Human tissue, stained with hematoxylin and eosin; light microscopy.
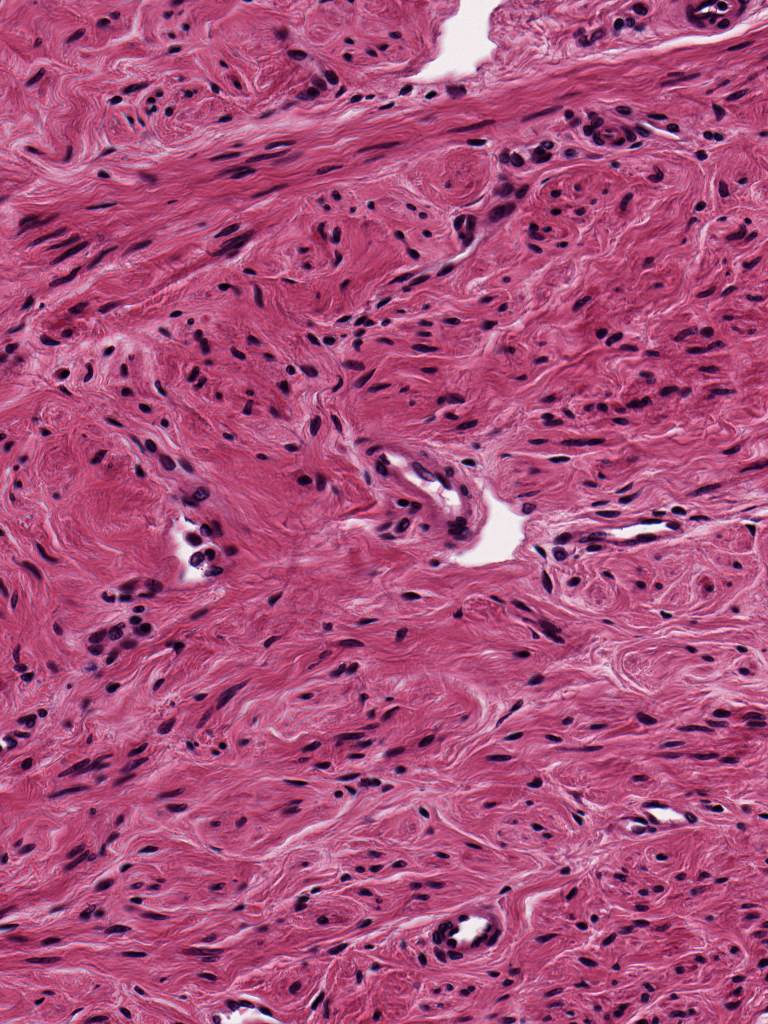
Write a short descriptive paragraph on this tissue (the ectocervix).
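Interlacing bundles of pink fibres run in many directions across the whole field. Most nuclei are dark, slender and elongated, lying along the fibres. Small thin-walled vessels with narrow empty lumina lie between bundles, one near the centre. No epithelium, glands or fat cells are present.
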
